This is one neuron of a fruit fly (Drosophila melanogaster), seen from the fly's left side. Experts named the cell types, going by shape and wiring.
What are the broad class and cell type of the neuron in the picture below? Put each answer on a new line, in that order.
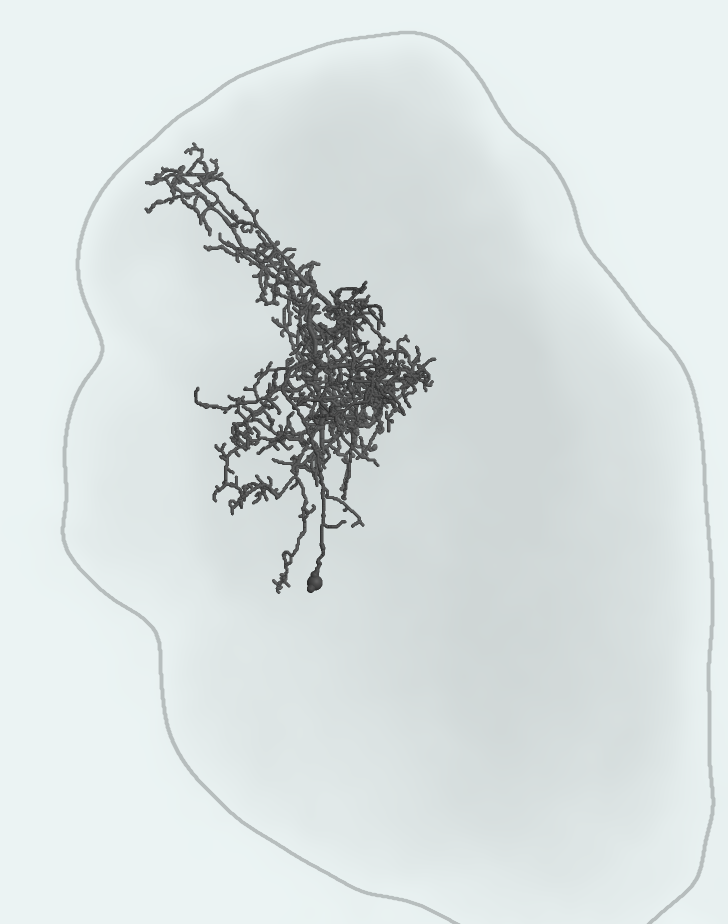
central-brain intrinsic neuron
AVLP316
